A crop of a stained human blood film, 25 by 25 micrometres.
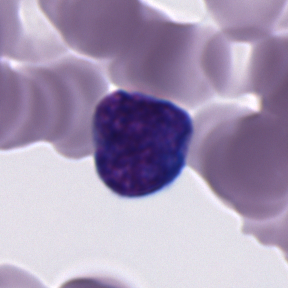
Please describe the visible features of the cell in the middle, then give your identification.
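Checking the nucleus: it stains a dark blue-purple, and no nucleoli can be seen. Checking the cytoplasm: it shows only as a very thin rim at the cell's edge, with no granules visible. Result: a typical lymphocyte.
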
